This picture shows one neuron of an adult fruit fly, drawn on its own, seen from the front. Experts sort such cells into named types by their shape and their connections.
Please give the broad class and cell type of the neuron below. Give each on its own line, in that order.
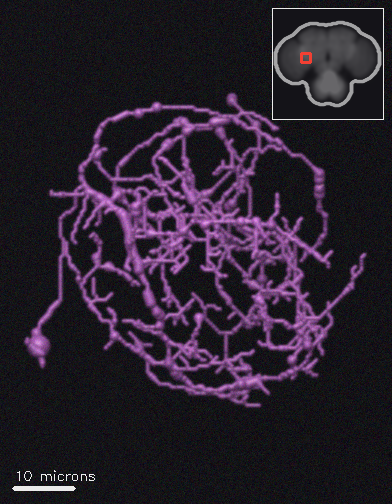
central-brain intrinsic neuron
CB0926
